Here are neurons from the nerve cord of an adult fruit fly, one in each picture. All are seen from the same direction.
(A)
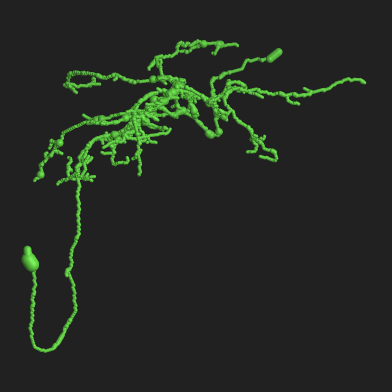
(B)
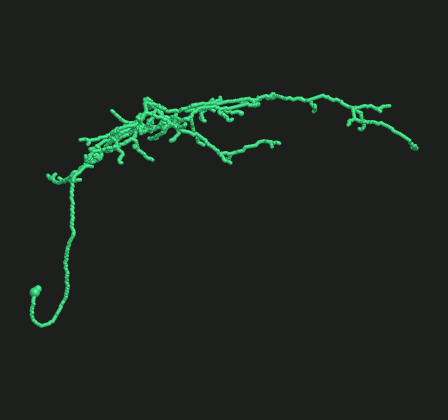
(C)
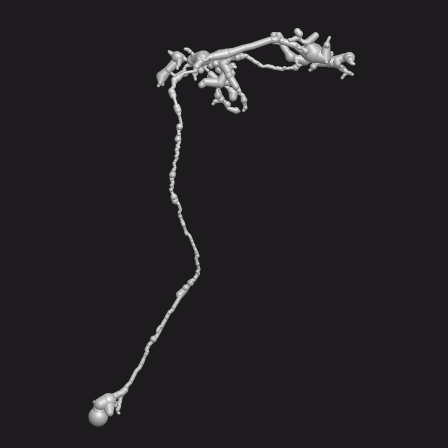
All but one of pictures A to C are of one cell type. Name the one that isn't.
C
